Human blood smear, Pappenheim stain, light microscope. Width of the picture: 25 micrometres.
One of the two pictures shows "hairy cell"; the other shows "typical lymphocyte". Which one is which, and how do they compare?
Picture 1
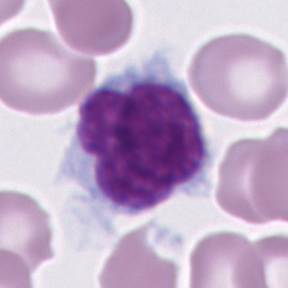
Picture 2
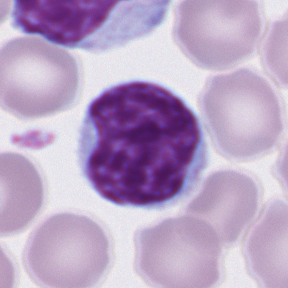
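In picture 1 is a hairy cell; picture 2 shows a typical lymphocyte. Fine, hair-like cytoplasmic projections fray the edge of the hairy cell, longest and most numerous on its lower left side.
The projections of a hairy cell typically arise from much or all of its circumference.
Its nucleus, about 11 micrometres across, has a lumpy, lobulated outline with several rounded bulges, and no nucleoli are visible.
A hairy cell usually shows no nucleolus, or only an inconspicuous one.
The cytoplasm is pale greyish blue and shows no granules.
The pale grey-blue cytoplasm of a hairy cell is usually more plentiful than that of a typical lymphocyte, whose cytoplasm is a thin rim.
The typical lymphocyte, about 11 micrometres across, has a round, smooth outline with no surface projections, and its nucleus fills about 80% of the cell's area.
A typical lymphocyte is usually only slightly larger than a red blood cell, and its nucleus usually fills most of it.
Its chromatin is dark purple and coarsely clumped, with no nucleoli visible, and its cytoplasm carries no granules.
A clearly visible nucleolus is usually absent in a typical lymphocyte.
A small platelet lies to its left.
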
